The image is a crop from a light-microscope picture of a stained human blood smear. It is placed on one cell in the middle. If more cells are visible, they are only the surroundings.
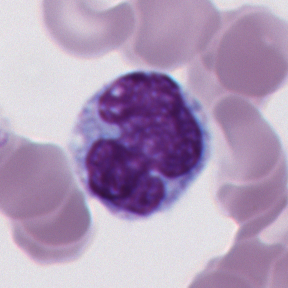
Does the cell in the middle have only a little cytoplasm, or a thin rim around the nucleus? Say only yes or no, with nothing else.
Yes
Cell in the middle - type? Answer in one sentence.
Within this crop, a monocyte occupies the central position.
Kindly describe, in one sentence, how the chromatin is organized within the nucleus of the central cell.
What stands out is chromatin that is coarsely clumped.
